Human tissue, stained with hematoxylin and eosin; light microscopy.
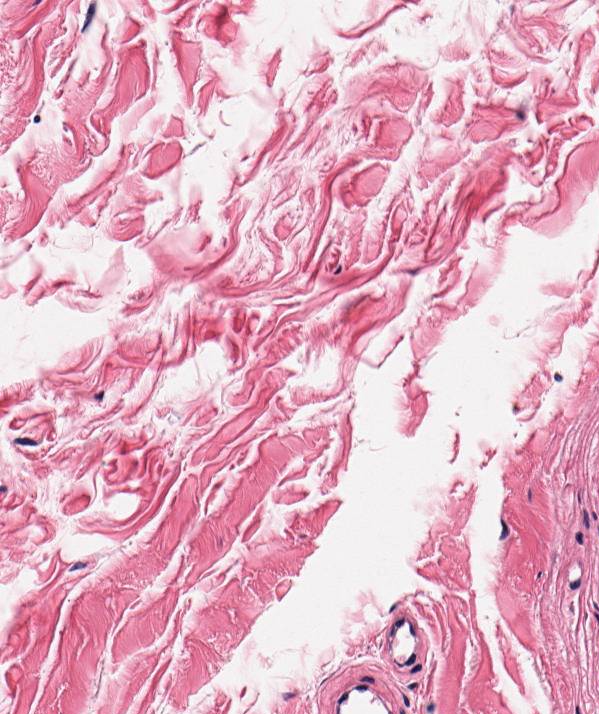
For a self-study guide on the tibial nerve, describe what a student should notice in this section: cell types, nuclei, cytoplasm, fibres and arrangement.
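Thick, pink-staining collagen bundles make up almost the entire field. Nuclei are sparse; those present are small, dark and flattened between the bundles. The lower right corner differs: its fibres are finer, more tightly packed and wavy, with more nuclei than elsewhere. No epithelium is present anywhere.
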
